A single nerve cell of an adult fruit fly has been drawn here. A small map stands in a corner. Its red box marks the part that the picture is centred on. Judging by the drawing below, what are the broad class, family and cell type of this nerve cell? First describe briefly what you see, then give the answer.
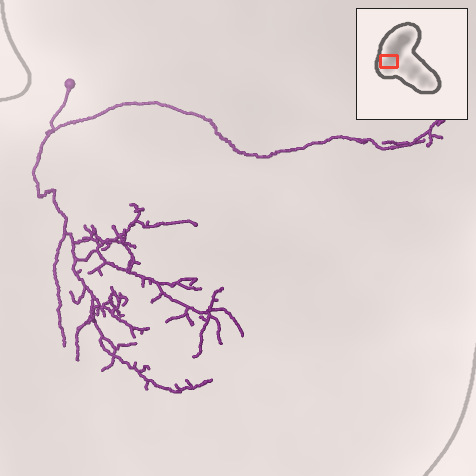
The cell body can be seen at the upper left of the picture. Dozens of branch ends can be seen. It is a visual projection neuron. The family is MeVP. It is of cell type MeVP2.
